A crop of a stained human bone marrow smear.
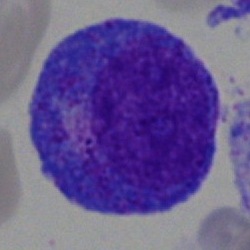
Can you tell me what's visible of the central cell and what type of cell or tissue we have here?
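Nearly circular in outline, the cell has a rim of cytoplasm that stains deep blue. Fine reddish-purple granules are scattered across the cell. No vacuoles appear in the cytoplasm. It is a promyelocyte.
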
